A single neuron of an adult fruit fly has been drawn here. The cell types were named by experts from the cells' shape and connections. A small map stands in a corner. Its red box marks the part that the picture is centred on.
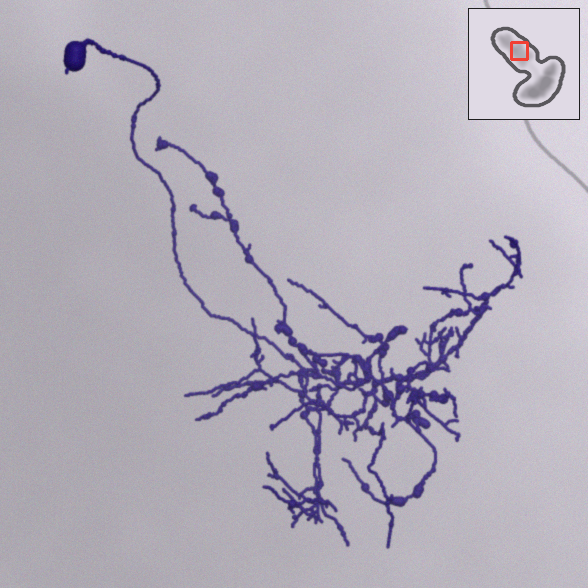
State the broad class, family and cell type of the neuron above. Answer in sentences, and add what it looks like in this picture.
This is a nerve-cord intrinsic neuron. The family is hemilineage 03B. The cell type is IN03B052. It lies in the nerve cord. Its cell body lies at the upper left of the picture. Dozens of branch ends can be seen.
